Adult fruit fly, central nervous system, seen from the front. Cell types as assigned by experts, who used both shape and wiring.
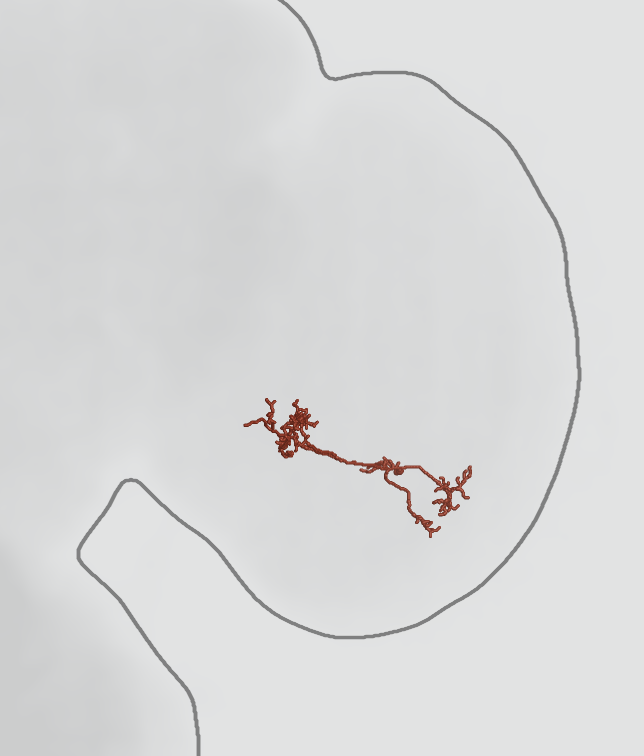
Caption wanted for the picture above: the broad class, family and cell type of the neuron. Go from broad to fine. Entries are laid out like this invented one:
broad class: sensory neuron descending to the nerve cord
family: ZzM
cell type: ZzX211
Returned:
broad class: optic-lobe intrinsic neuron
family: Y
cell type: Y14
